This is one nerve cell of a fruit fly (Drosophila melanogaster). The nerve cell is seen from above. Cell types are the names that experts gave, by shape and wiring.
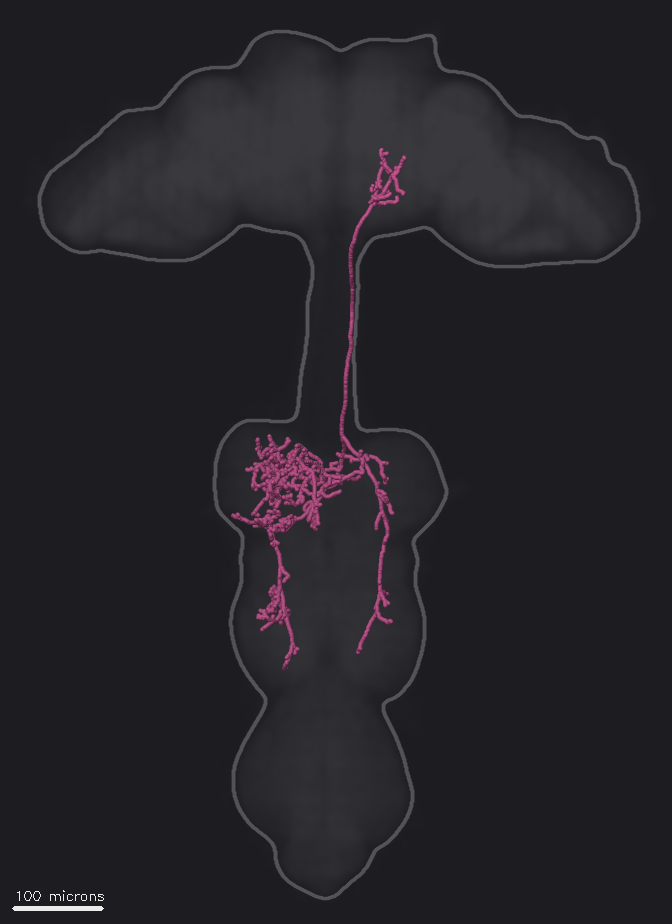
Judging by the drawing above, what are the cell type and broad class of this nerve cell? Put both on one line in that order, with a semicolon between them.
ANXXX072; ascending neuron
